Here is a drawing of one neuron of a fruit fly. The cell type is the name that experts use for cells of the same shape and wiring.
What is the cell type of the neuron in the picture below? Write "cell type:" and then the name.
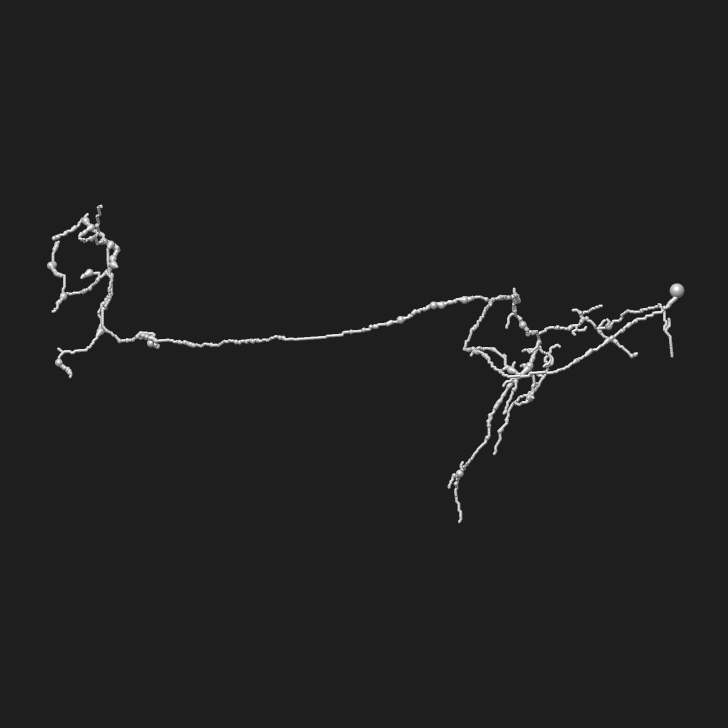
cell type: GNG624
